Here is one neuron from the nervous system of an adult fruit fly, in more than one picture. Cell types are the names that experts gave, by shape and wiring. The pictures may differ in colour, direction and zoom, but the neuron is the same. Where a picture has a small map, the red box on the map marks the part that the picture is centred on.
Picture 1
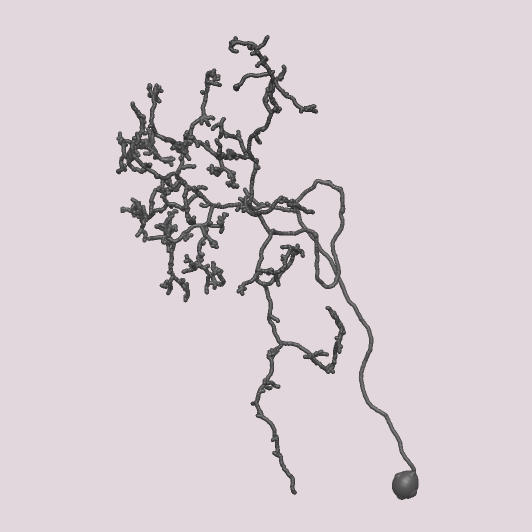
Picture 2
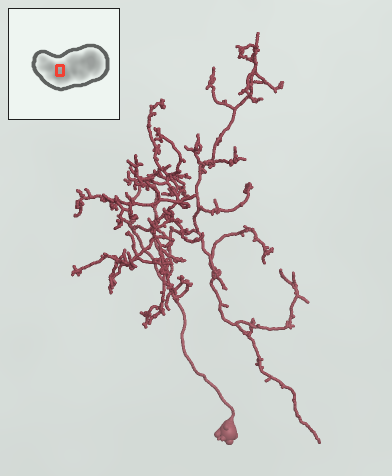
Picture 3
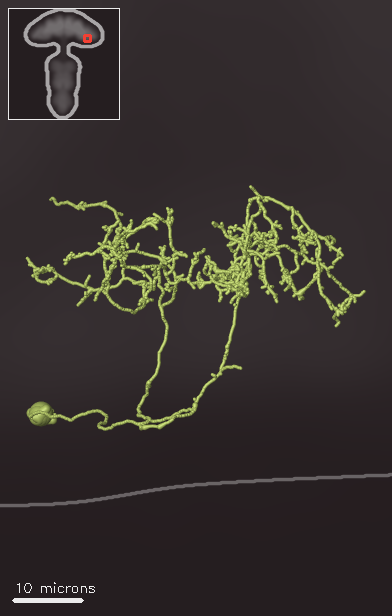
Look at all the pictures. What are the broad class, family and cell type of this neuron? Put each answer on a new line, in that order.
optic-lobe intrinsic neuron
LPi
LPi2d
